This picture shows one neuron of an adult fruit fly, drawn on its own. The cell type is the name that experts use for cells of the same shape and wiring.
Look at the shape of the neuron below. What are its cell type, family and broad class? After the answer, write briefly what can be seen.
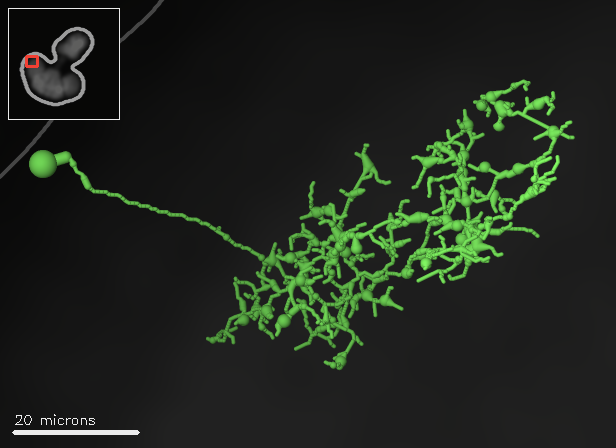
It is of cell type Cm7. Its family is Cm. This is an optic-lobe intrinsic neuron. From left to right in the picture it spans about 85 microns. In this view it is wider than it is tall.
